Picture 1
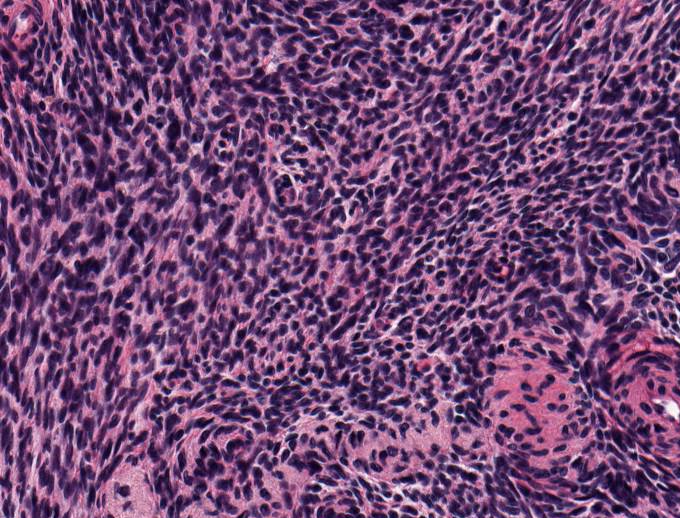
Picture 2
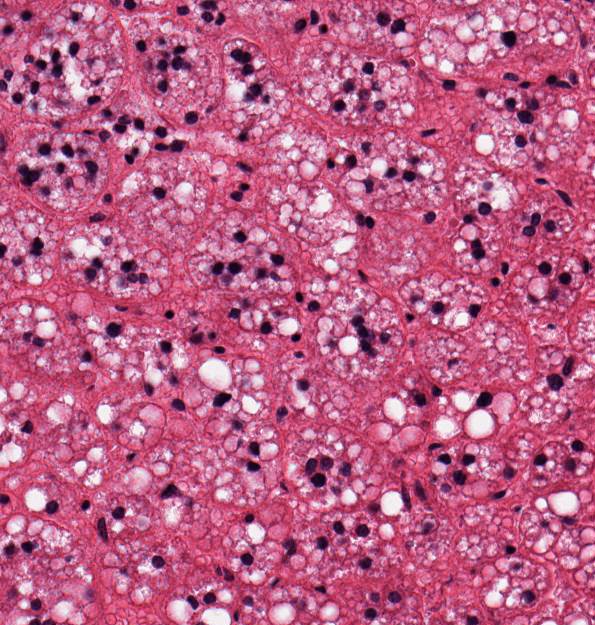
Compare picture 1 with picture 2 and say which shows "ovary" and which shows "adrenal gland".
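So: picture 1 is ovary, picture 2 adrenal gland. In the ovary, densely packed cells run edge to edge with very little stroma, in short streaming bundles pointing in varying directions. Most nuclei are elongated to oval and dark, and the cytoplasm is scant and pale pink. The adrenal gland cells are another matter: many clear round vacuoles fill their cytoplasm, small ones mixed with scattered larger ones, and pink cytoplasm shows between them. Their nuclei are small, round and dark.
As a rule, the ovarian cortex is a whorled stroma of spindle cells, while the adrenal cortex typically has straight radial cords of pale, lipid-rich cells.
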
